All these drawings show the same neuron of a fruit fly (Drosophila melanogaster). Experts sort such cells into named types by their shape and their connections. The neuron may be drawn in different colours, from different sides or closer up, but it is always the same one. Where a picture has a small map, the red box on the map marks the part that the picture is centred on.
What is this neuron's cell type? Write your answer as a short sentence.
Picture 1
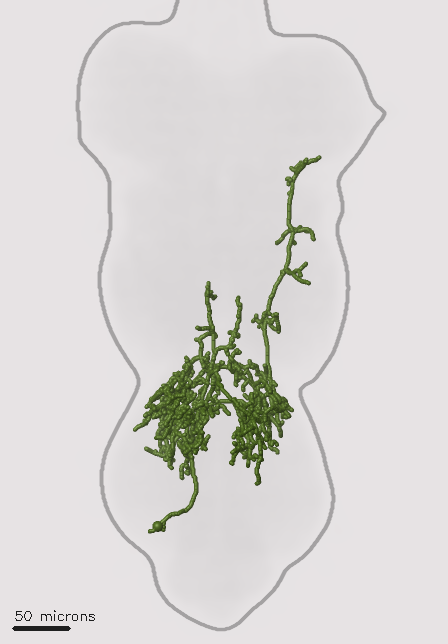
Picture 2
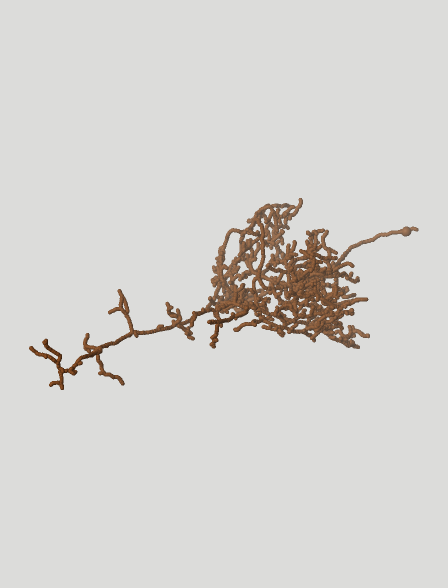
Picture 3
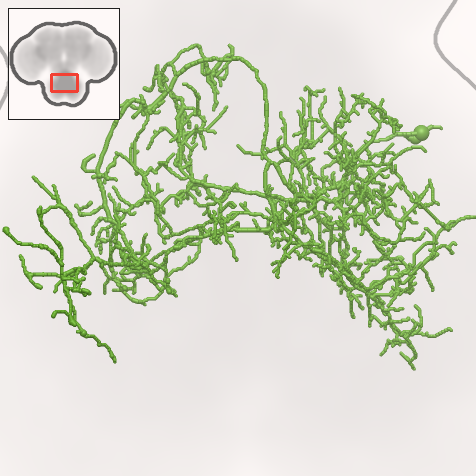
The cell type is INXXX031.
